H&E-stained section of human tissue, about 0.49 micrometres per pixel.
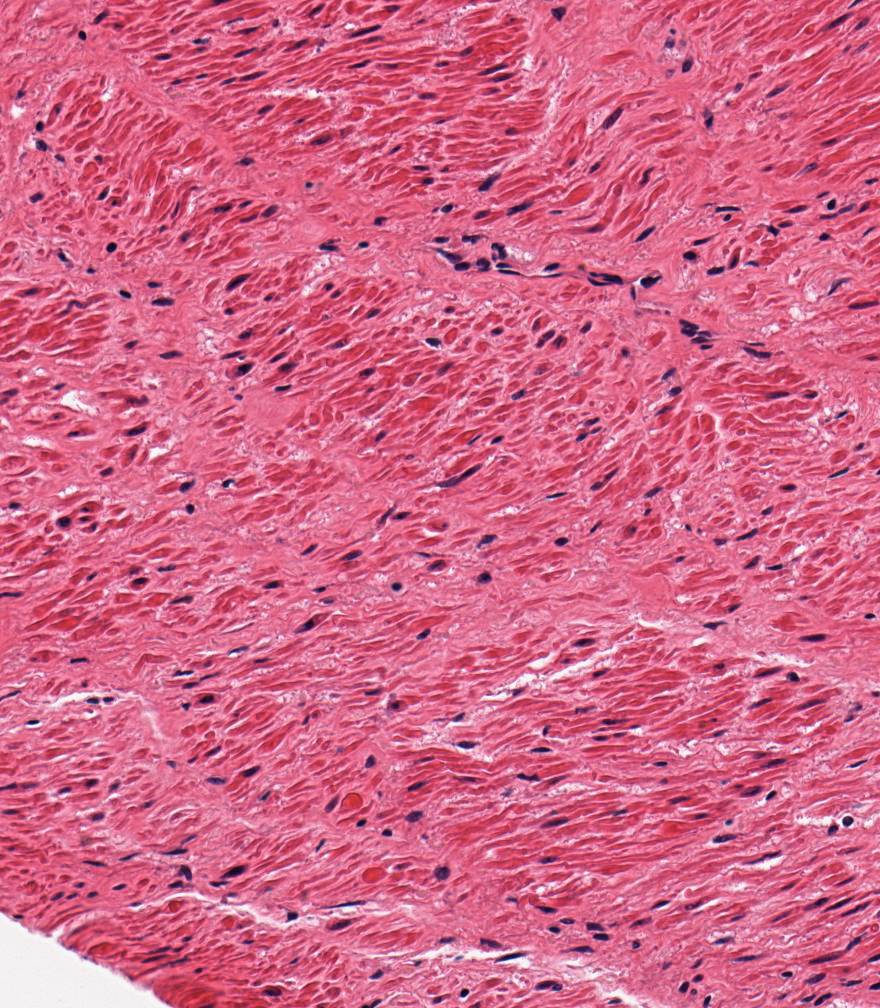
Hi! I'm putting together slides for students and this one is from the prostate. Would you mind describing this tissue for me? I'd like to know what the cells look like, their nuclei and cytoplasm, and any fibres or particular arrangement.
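Strongly eosinophilic, deep pink-red cytoplasm marks the smooth muscle cells. Their nuclei are mostly elongated and dark, lying singly among the fibres. Thin septa of paler pink fibrous tissue separate the muscle bundles. No epithelium, glands or fat cells are present anywhere in the field.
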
